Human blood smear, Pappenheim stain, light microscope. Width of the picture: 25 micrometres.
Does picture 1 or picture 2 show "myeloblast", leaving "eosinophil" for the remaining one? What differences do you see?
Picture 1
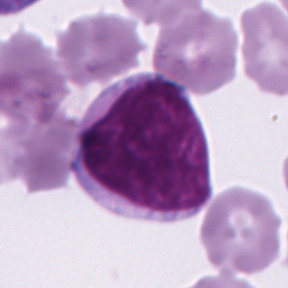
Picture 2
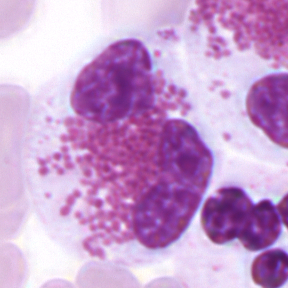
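Taking the identifications first, picture 1 is a myeloblast and picture 2 is an eosinophil. On the nucleus, the myeloblast has a single rounded nucleus without lobes, about 12 micrometres across in a cell about 13 micrometres across, filling about 80% of the cell's area.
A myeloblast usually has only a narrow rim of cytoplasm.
The eosinophil's nucleus is lobed, and no nucleolus is visible in either lobe.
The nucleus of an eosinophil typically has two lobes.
On granules, the myeloblast's cytoplasm shows no distinct coloured granules, and no vacuoles either.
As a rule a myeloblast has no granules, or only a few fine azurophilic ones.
The eosinophil's cytoplasm, by contrast, is packed with reddish-pink granules that are coarse, round and of fairly uniform size, each one separately visible.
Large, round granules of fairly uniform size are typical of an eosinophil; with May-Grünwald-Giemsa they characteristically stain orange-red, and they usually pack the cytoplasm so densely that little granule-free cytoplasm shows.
On the surroundings, the eosinophil's granules thin out and scatter loosely on the left side with no sharp cell border, and another cell containing similar reddish granules lies against it at the upper right. Around the myeloblast lie red cells with spiky, crenated outlines, one touching its left side.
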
